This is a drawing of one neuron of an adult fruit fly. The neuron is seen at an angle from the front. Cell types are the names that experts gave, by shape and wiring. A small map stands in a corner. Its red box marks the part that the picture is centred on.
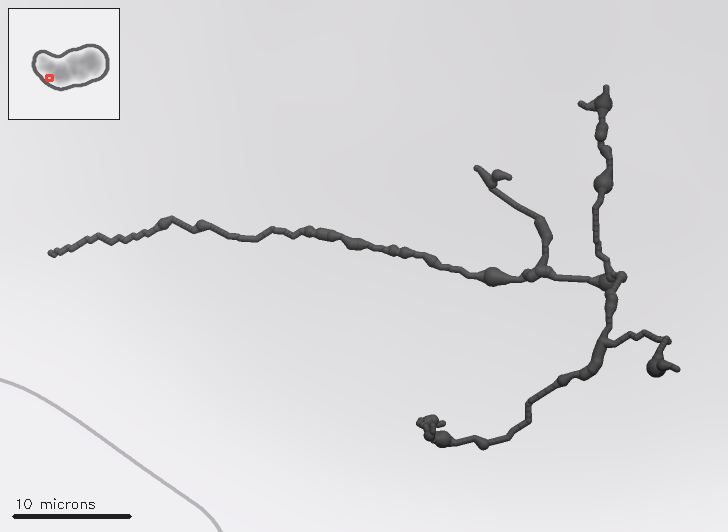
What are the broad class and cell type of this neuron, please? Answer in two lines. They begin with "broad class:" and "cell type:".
broad class: sensory neuron entering the nerve cord
cell type: SNxx33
